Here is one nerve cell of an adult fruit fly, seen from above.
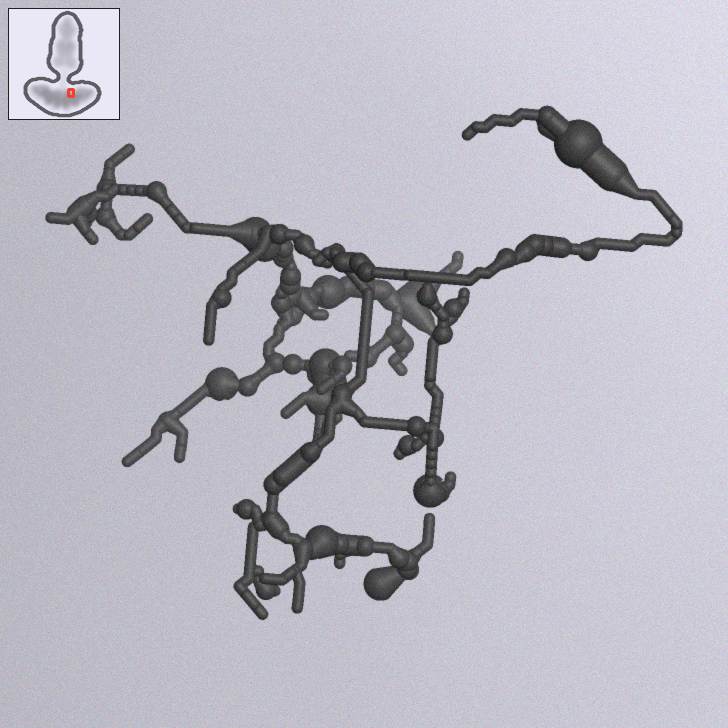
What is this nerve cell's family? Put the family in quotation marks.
"class Kenyon Cell"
